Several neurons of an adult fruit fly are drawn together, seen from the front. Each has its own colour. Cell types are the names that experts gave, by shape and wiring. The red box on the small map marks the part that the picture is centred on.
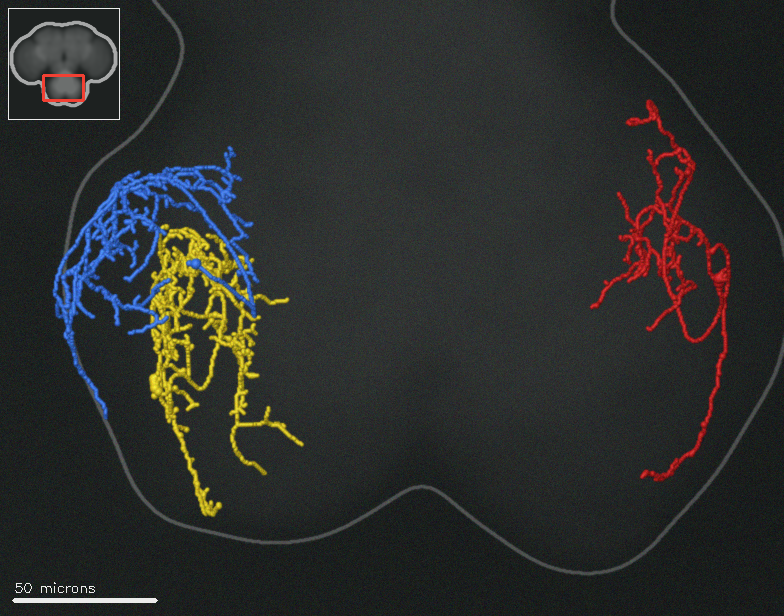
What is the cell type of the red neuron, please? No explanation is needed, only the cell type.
IN08A043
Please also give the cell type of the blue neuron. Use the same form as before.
IN08A026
